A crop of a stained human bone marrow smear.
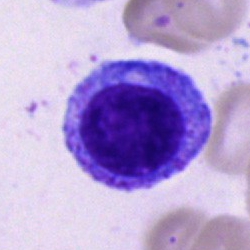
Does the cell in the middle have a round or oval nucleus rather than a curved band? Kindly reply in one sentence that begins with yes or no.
Yes, what the nucleus forms is a compact round or oval shape.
